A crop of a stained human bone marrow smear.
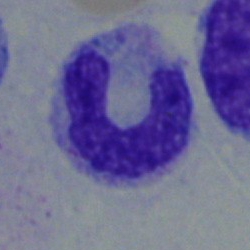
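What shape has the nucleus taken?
It's bent into a thick horseshoe that curves around a pale central space, and its open end faces upward.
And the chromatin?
Dark purple and patchy, with small lighter spots scattered through it.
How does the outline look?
Roughly round, with a slightly fuzzy edge.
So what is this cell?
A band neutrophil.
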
